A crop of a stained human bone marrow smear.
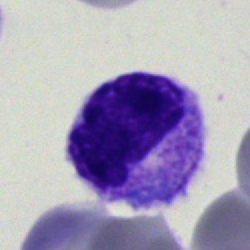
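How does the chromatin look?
Dark purple and coarsely clumped.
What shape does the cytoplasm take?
A pale lilac crescent on the lower right side of the cell, holding fine purple granules.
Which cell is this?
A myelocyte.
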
